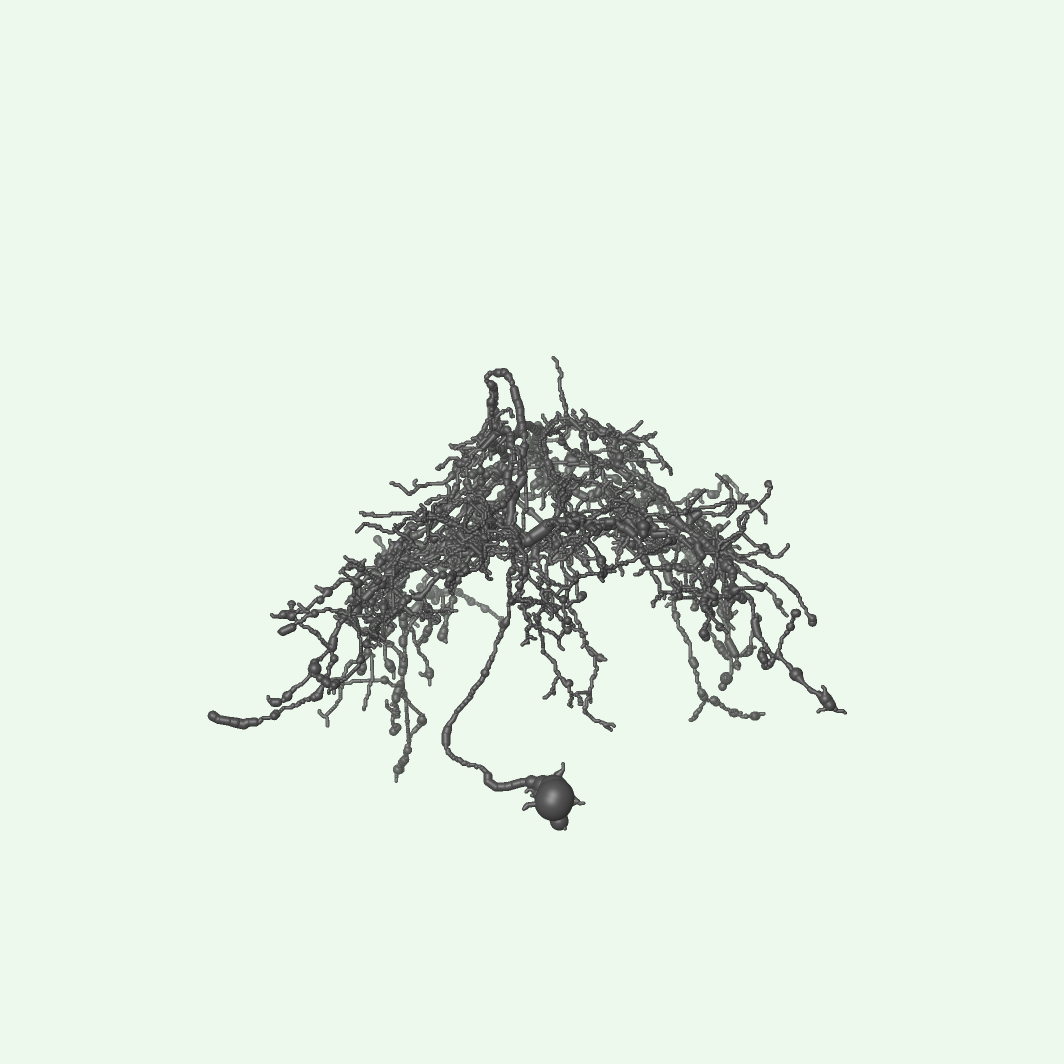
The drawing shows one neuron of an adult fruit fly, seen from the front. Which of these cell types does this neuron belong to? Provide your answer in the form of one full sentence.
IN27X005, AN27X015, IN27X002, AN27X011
This neuron is classified under the cell type IN27X005.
